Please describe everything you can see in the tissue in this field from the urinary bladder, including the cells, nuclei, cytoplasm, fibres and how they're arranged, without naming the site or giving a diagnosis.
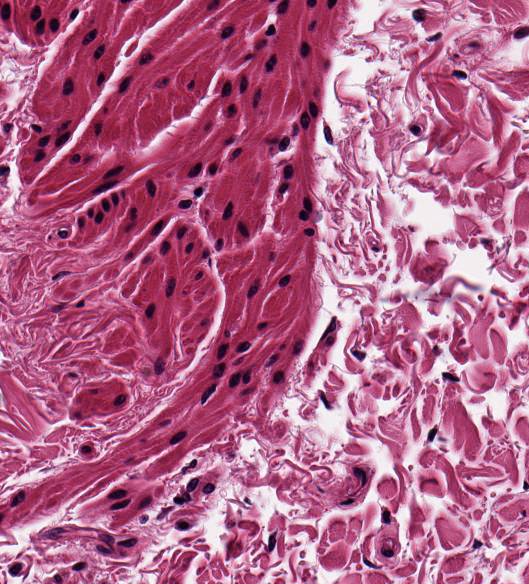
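Here the smooth muscle cytoplasm takes a deep pink, and the nuclei are elongated with blunt, rounded ends. There's no epithelium anywhere in the field, and no fat cells either.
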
